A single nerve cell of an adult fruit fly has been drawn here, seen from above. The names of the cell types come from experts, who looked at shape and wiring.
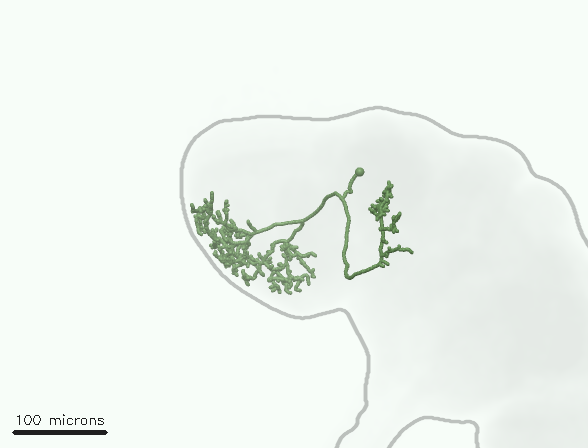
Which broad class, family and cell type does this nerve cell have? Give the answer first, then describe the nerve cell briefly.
It is a visual projection neuron. Its family is MeVP. It is of cell type MeVP48. It lies in the brain. The cell body can be seen in the middle of the picture. From left to right in the picture it spans about 250 microns.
